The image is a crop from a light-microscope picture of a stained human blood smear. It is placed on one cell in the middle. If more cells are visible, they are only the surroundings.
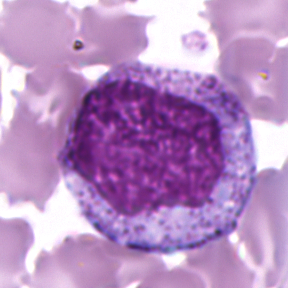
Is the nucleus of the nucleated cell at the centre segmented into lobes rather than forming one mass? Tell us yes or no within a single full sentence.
No, there is a single compact nucleus in this cell, round, oval or kidney-shaped.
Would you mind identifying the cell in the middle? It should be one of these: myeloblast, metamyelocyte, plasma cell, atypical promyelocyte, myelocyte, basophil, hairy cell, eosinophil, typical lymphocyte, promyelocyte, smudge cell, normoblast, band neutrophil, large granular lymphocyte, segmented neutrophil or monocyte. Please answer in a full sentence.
This crop is built around a myelocyte at its centre.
